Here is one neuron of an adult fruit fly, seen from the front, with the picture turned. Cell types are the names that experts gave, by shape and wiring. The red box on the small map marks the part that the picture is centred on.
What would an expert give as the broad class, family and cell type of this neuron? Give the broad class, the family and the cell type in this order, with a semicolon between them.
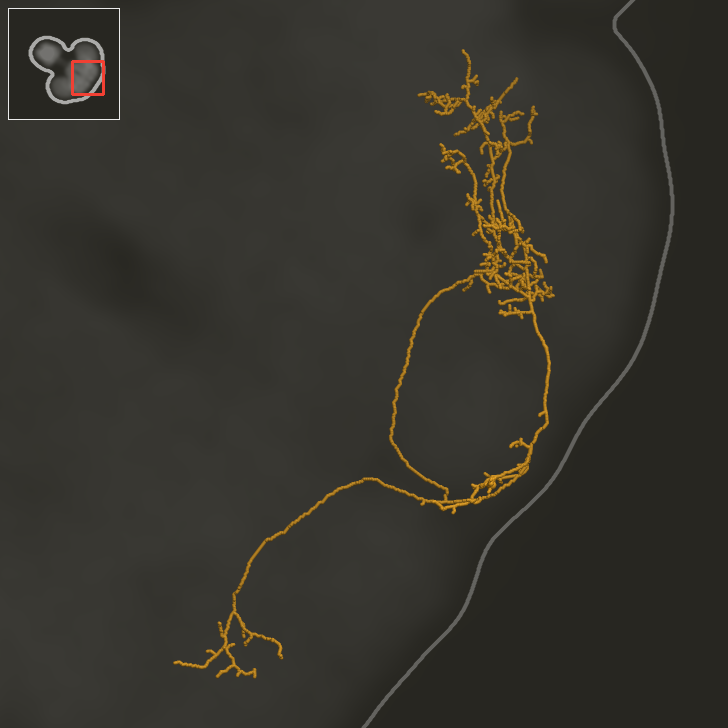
central-brain intrinsic neuron; hemilineage SMPad1; SIP100m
